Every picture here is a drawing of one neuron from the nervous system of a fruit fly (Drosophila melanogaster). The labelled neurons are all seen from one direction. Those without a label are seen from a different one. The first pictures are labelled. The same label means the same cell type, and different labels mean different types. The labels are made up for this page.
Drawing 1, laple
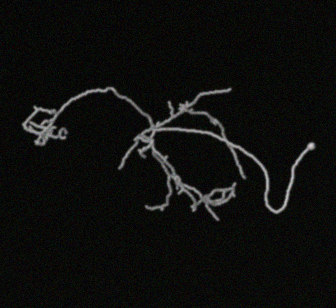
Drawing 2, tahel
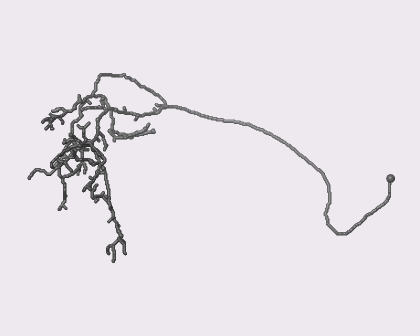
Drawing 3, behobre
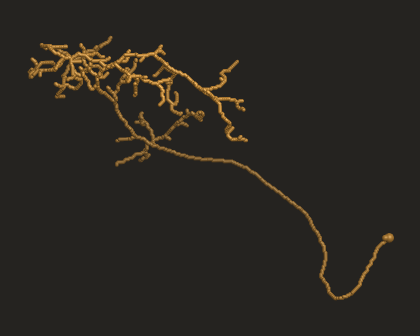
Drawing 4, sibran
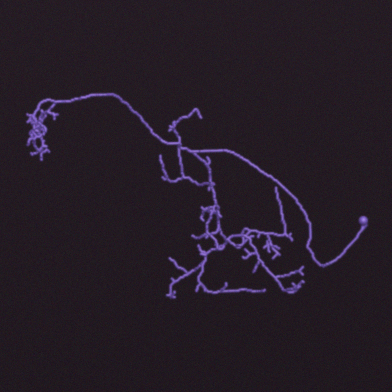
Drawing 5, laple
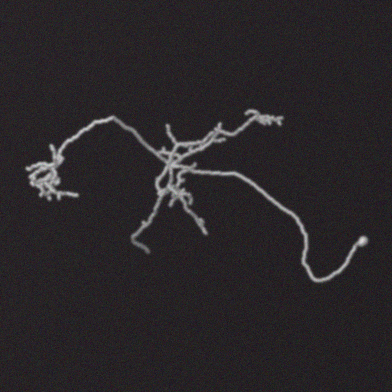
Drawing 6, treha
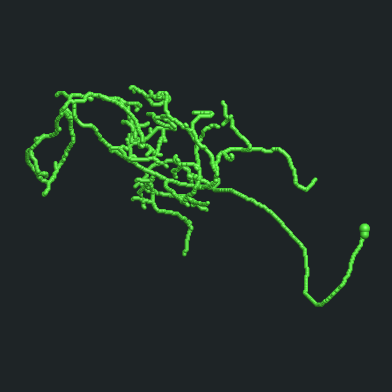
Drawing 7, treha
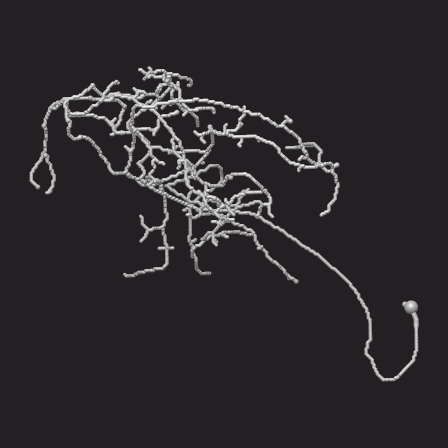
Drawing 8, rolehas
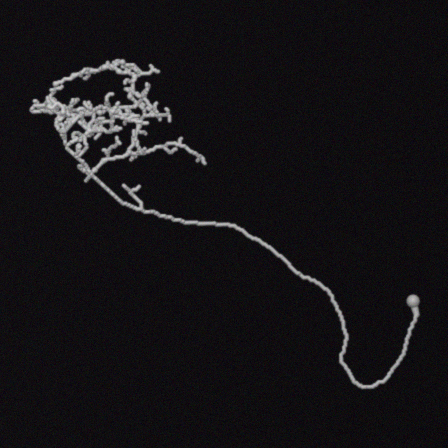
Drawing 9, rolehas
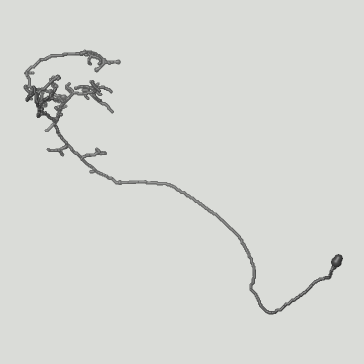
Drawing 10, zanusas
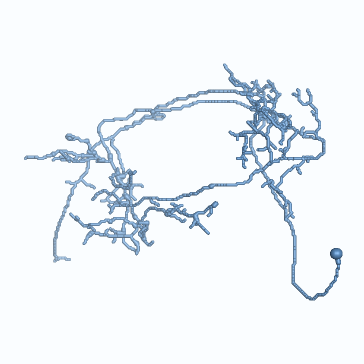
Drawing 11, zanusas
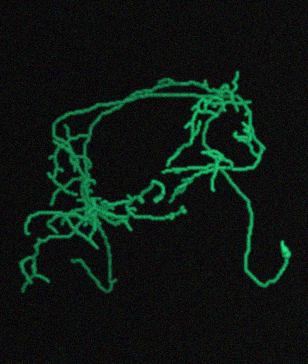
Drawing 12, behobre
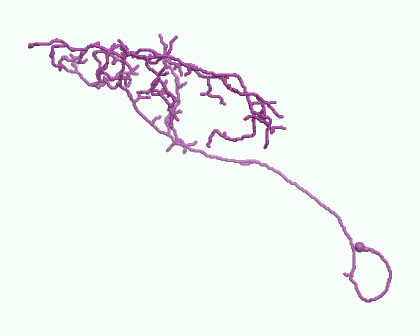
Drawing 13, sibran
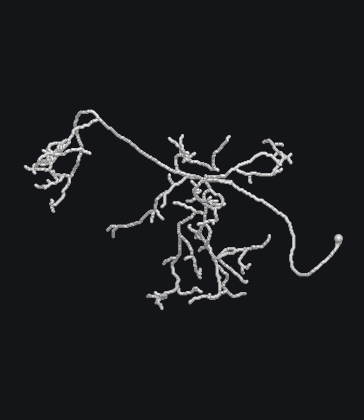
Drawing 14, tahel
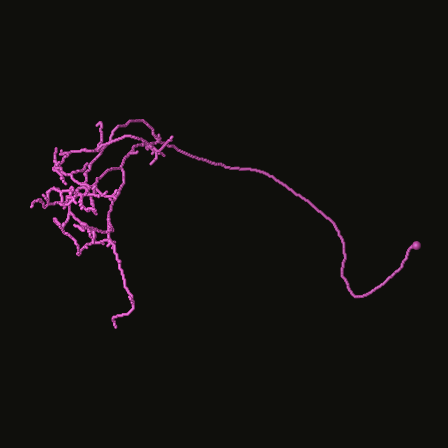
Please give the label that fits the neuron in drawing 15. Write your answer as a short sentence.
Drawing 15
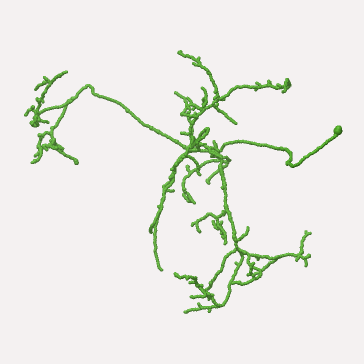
It belongs to sibran.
